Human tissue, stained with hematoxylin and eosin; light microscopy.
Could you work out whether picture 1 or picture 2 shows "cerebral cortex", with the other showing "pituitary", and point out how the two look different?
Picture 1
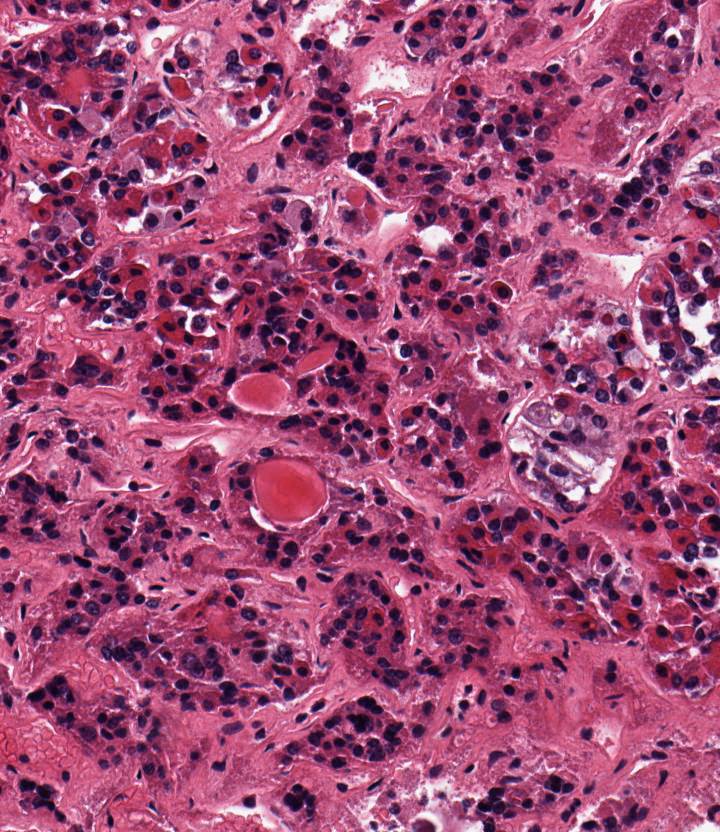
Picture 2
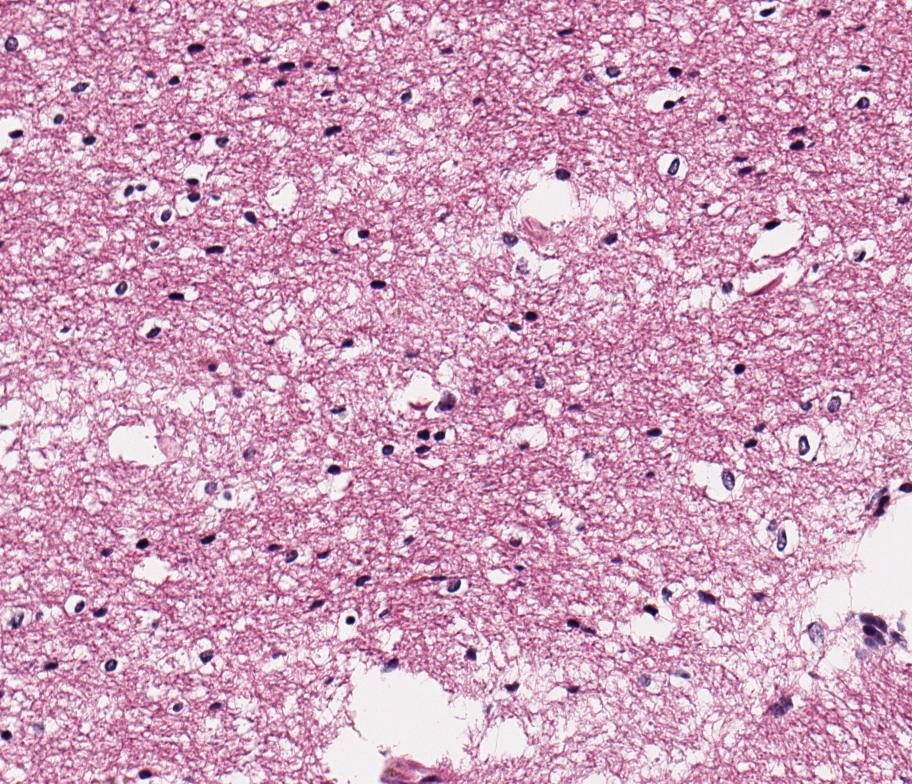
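Pituitary is picture 1; cerebral cortex is picture 2. Arrangement first: picture 1 has cells in small nests and cords between thin pink connective-tissue strands, while picture 2 is a fine pink fibrillary meshwork of singly scattered nuclei. Cytoplasm next: many cells in picture 1 are bright red and granular among paler, purplish ones, with a pale, greyish, vacuolated rounded cluster right of centre. Then nuclei: in picture 2 most are small, round to oval and dark, many within a clear halo. Finally, its meshwork is pierced throughout by many small clear round vacuoles.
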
